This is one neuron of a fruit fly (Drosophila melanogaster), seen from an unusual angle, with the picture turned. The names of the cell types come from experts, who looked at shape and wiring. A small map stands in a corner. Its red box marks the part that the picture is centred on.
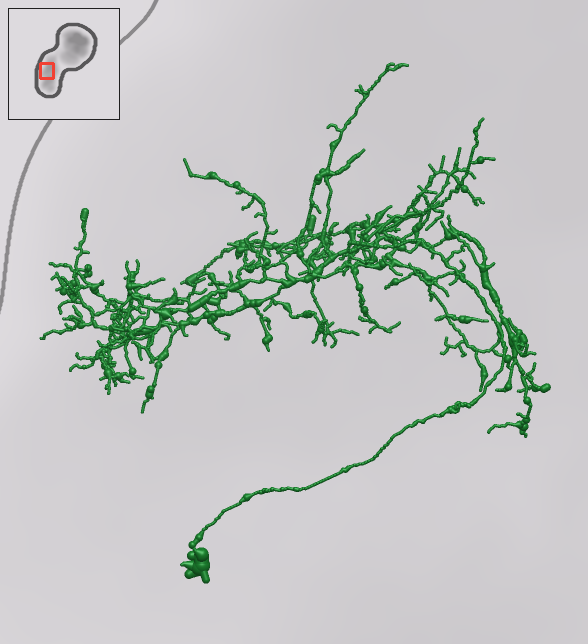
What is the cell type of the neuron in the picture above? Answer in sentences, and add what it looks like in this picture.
The cell type is IN12B027. It is a nerve-cord intrinsic neuron. The picture shows more than a hundred branch ends. As drawn here it is about as wide as it is tall.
